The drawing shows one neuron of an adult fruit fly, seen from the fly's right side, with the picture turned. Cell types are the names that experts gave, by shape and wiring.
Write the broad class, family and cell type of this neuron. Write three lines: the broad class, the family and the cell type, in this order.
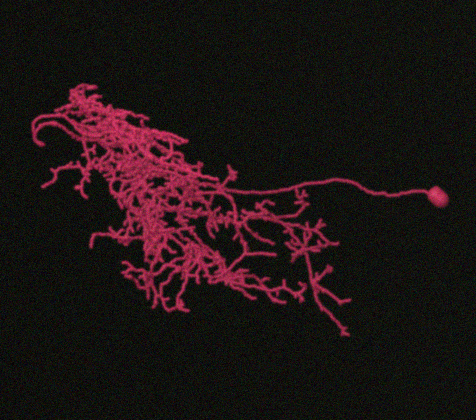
nerve-cord intrinsic neuron
hemilineage 07B
IN07B034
